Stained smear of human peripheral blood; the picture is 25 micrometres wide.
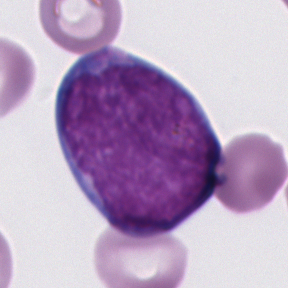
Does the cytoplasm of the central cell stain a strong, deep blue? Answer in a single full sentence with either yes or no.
Yes, its cytoplasm stains a strong blue.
